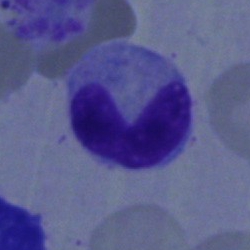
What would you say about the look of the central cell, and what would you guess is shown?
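Start with the nucleus: it is deeply indented, and the notch opens toward the top of the picture. It fills the lower half of the cell, and its chromatin is dark purple and condensed. Around it, the cytoplasm is pale grey-blue. This is a band neutrophil.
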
